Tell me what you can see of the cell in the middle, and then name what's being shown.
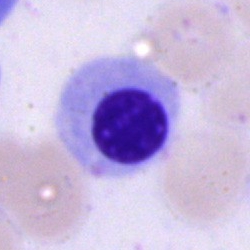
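The nucleus is placed off-centre, toward the right side of the cell. Its chromatin is dense and deeply stained a dark purple. Around it the cytoplasm stains blue, and this rim is widest on the left side of the nucleus. The cell is an erythroblast.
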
